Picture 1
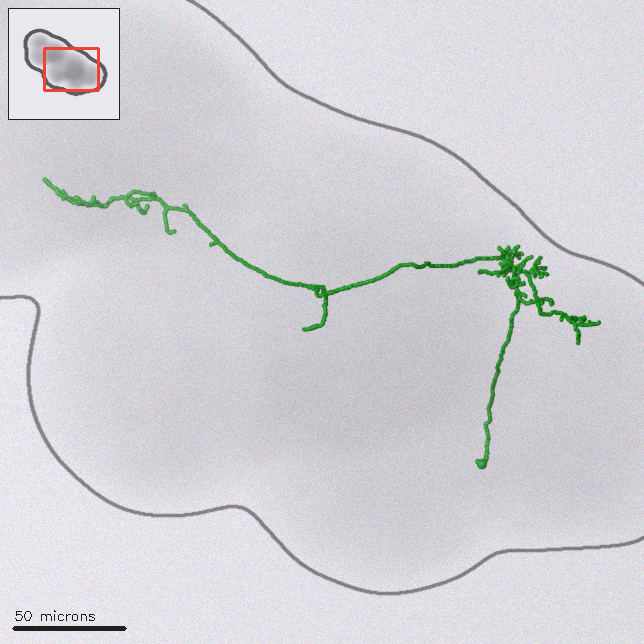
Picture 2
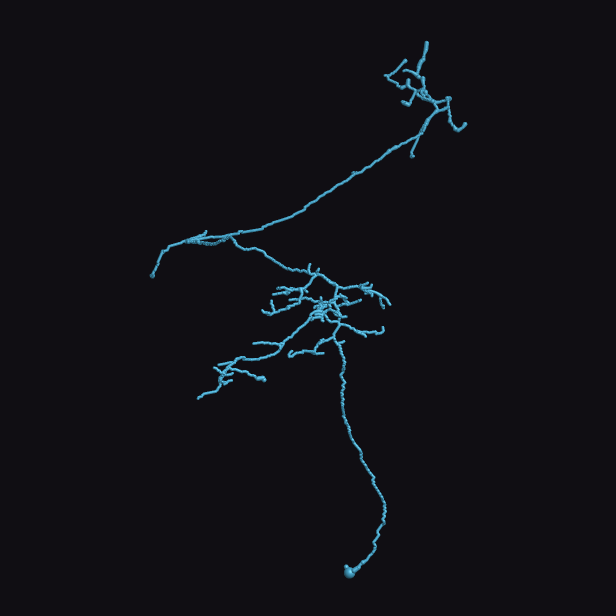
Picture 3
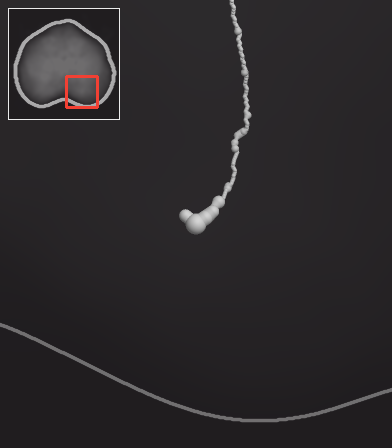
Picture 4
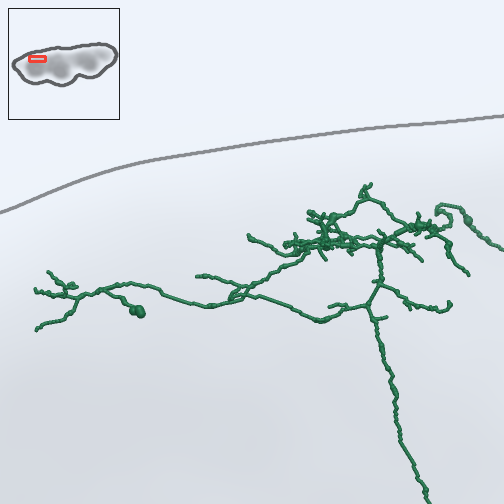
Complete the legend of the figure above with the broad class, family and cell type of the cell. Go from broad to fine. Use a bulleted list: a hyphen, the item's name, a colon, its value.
- broad class: nerve-cord intrinsic neuron
- family: hemilineage 06A
- cell type: IN06A113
